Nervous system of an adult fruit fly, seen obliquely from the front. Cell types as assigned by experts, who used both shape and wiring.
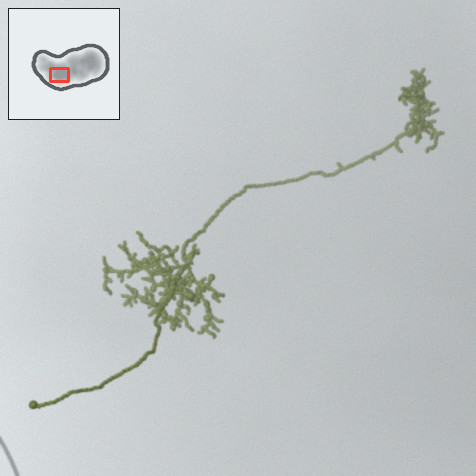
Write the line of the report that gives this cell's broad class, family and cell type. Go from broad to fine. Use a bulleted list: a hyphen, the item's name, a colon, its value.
- broad class: optic-lobe intrinsic neuron
- family: Tm
- cell type: Tm32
